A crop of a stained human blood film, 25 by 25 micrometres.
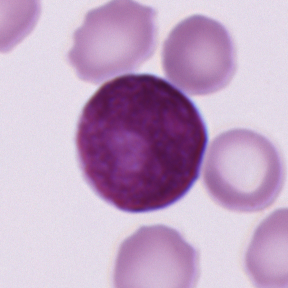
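Myeloblast at the centre of a stained human peripheral blood smear, viewed by light microscope. The cell measures about 12 micrometres across; its round nucleus measures about 11 micrometres and fills about 90% of the cell's area. The nucleus stains a deep reddish purple, with chromatin finely stippled throughout rather than clumped. Cytoplasm appears only as a very thin, dark blue-violet rim at the edge of the cell.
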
